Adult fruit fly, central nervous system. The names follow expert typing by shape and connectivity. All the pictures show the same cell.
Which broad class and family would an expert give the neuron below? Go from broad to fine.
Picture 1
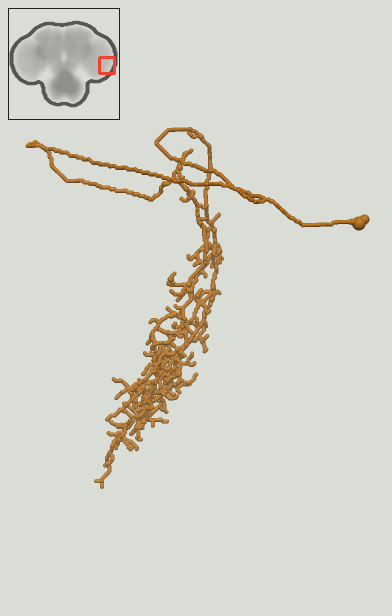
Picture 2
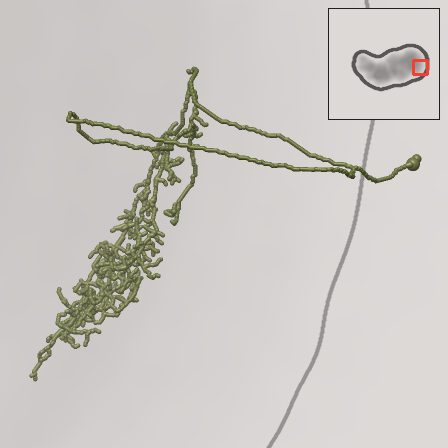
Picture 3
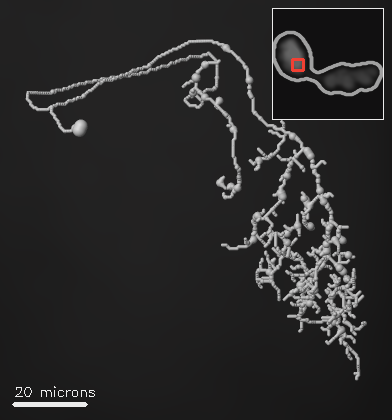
visual projection neuron; MeVP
